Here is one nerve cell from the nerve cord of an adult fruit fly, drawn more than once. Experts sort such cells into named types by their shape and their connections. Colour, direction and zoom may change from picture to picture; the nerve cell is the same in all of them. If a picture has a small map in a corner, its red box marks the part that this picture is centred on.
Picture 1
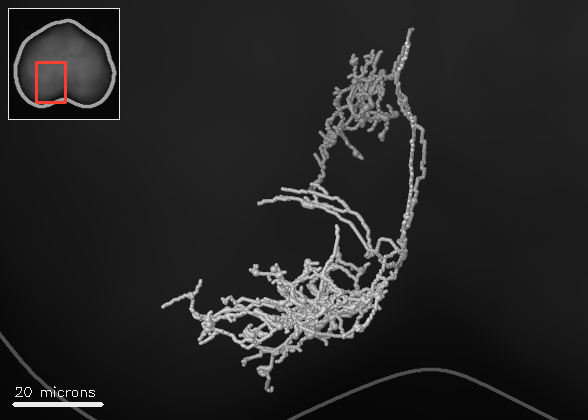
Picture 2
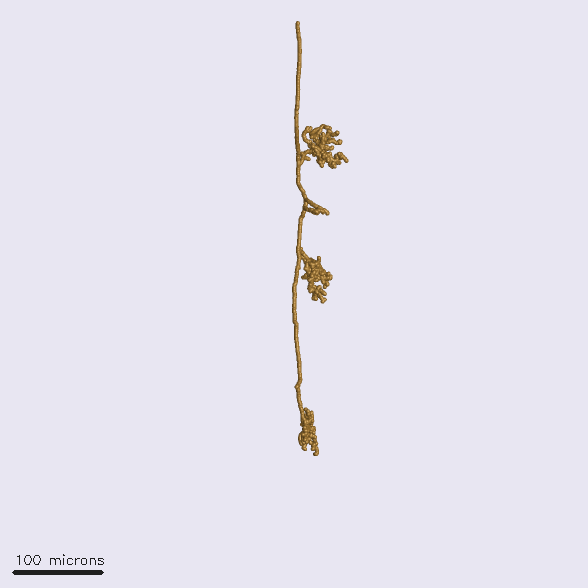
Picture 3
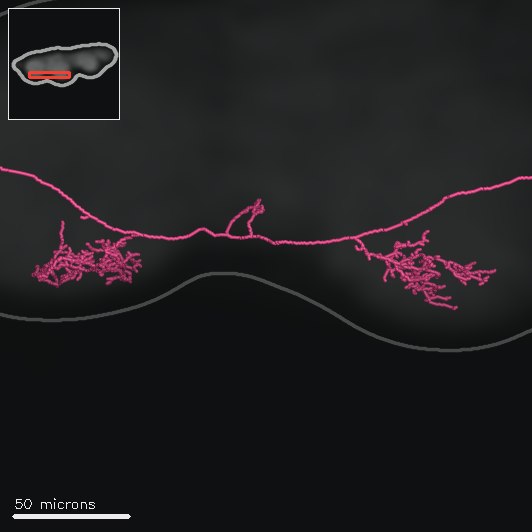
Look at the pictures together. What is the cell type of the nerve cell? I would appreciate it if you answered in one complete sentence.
With respect to cell type, this nerve cell is DNpe029.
